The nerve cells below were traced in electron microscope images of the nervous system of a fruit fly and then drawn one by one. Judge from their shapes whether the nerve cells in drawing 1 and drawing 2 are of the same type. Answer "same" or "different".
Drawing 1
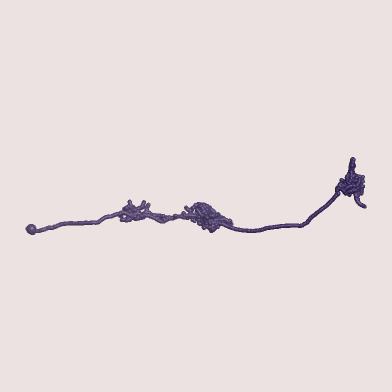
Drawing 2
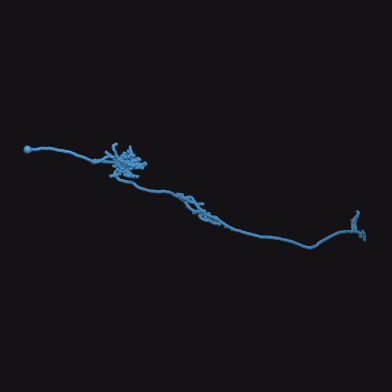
different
